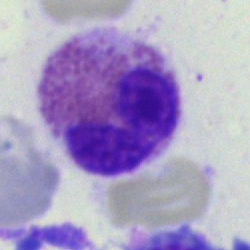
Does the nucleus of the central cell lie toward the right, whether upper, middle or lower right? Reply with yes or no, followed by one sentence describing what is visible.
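Yes. The granular cytoplasm fills the upper left part of the cell.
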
